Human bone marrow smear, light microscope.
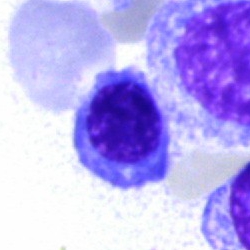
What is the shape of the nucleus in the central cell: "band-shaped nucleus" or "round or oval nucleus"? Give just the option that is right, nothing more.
Round or oval nucleus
